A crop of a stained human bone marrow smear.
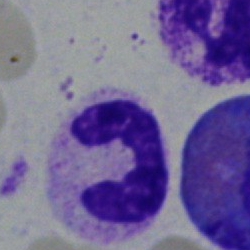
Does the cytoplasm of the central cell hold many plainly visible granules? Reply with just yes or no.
Yes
